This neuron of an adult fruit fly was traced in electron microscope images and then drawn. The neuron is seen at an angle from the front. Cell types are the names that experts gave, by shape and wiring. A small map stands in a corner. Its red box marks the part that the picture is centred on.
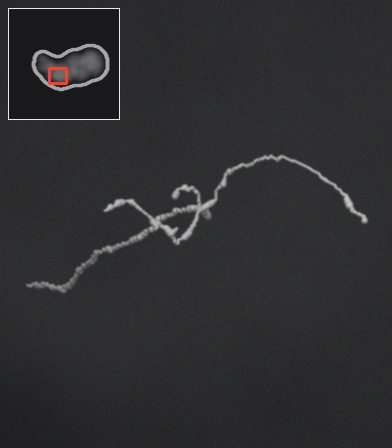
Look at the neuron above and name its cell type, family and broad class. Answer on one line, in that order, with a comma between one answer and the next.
SNpp56, class mechanosensory proprioceptive, sensory neuron entering the nerve cord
